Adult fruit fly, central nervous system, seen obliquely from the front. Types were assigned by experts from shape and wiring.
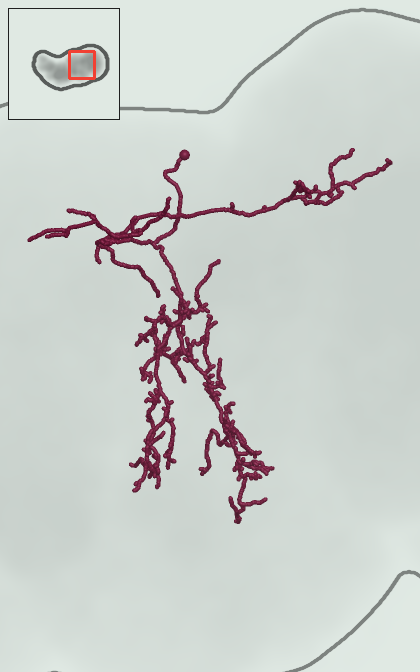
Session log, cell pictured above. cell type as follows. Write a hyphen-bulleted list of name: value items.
- cell type: CB1072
